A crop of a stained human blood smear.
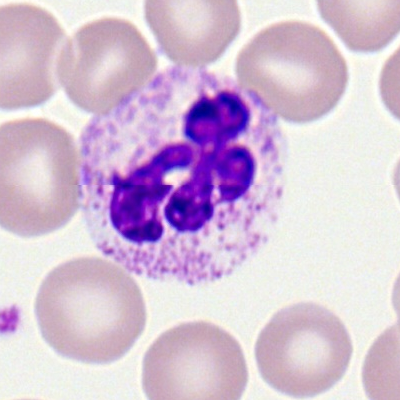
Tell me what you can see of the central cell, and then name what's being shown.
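Round, smooth outline. Nucleus with at least three lobes; no nucleoli visible. Fine pinkish-violet granules scattered throughout the cytoplasm. This is a segmented neutrophil.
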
